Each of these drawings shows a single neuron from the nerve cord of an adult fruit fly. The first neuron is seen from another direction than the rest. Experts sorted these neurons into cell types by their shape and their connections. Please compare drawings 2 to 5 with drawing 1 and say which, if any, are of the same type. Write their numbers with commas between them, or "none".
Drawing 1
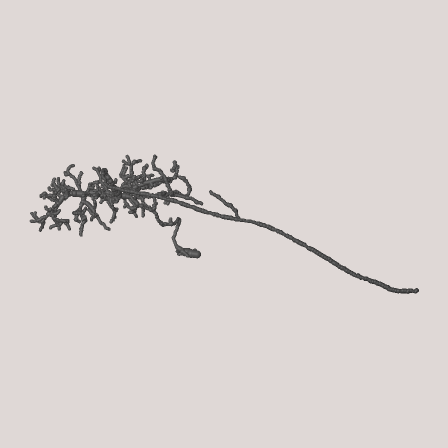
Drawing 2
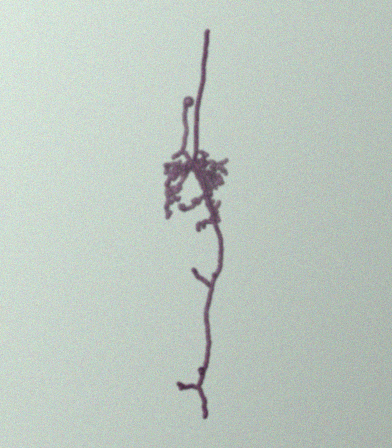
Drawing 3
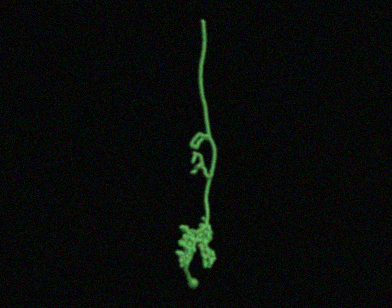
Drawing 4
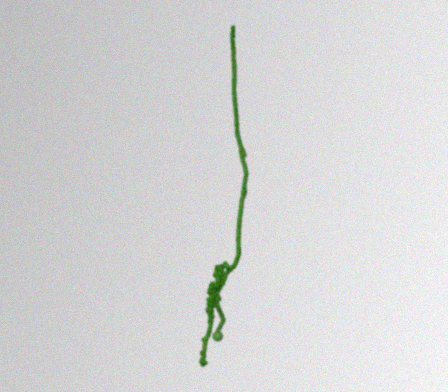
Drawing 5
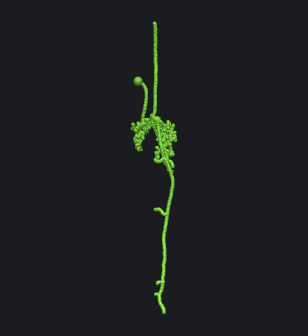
2, 3, 5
